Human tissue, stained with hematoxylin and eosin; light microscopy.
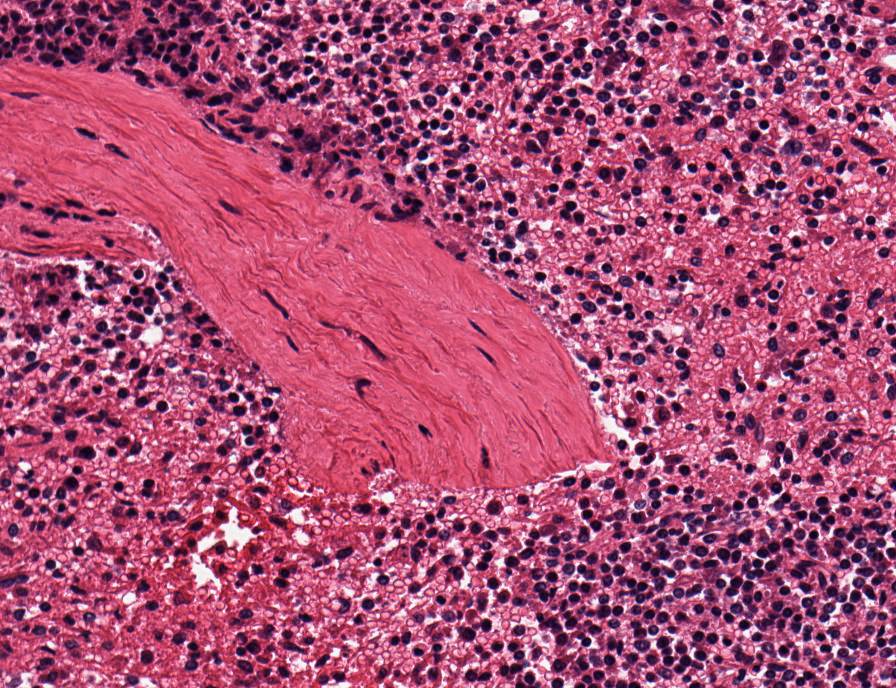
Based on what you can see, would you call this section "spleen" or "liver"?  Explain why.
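Spleen. Cells are small and round, with dark round nuclei, many rimmed by thin pale clear cytoplasm. They lie in diffuse sheets, not in follicles or nests. The fibrous band holds only a few nuclei, thin and elongated, lying along its fibres.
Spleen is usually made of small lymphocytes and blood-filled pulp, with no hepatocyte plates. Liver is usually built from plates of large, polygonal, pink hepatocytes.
The small round cells in sheets here do not match that.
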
